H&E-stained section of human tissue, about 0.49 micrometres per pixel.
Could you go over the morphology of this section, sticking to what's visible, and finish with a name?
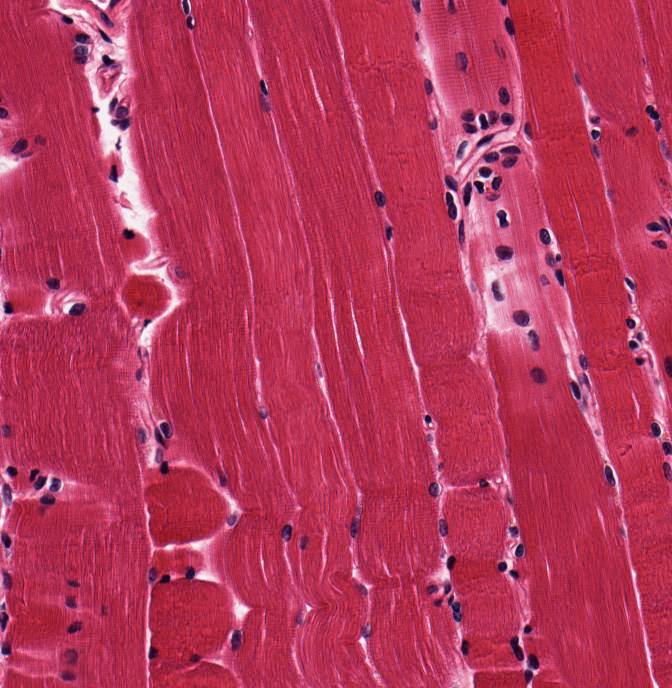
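The long fibres run roughly top to bottom, tilted slightly, side by side with no branching or joining. Their nuclei, I note, are flattened and sit at the fibre edges, and the cytoplasm stains deep pink-red. This is skeletal muscle.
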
